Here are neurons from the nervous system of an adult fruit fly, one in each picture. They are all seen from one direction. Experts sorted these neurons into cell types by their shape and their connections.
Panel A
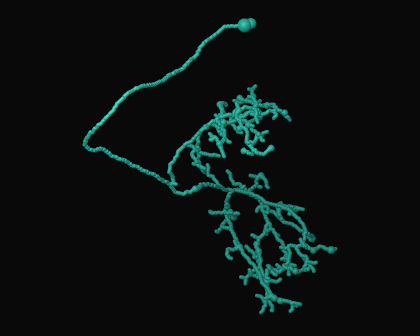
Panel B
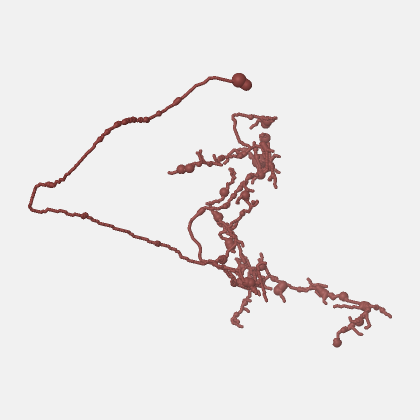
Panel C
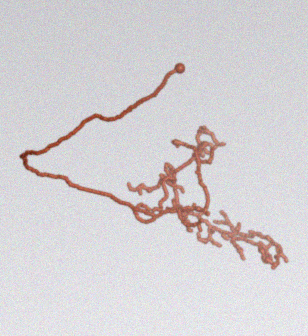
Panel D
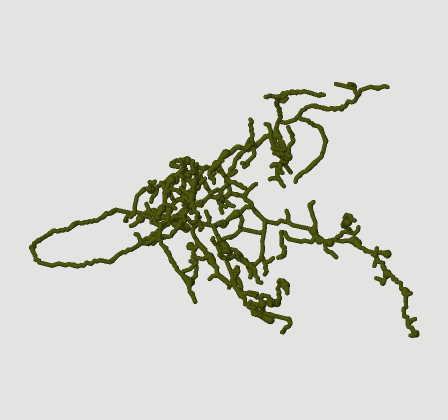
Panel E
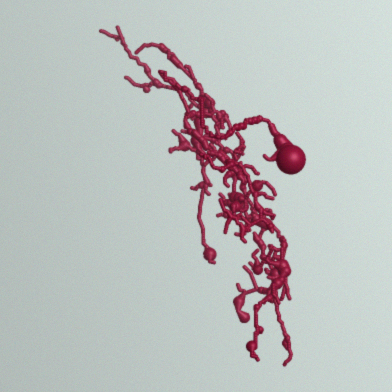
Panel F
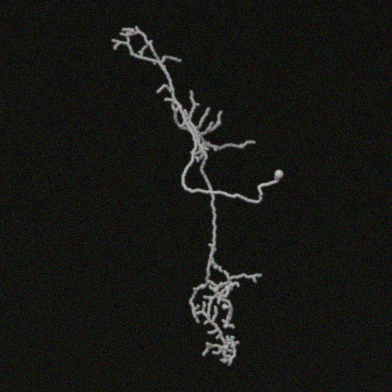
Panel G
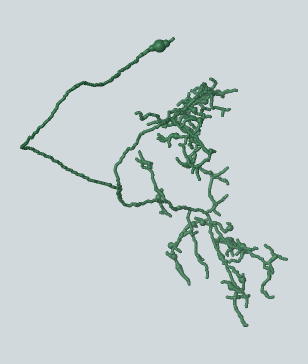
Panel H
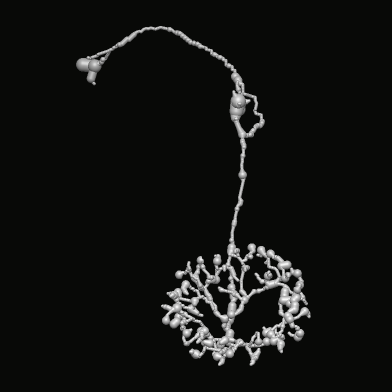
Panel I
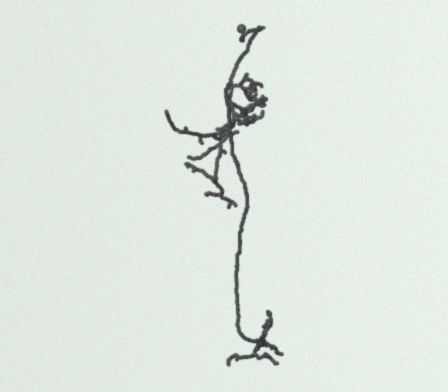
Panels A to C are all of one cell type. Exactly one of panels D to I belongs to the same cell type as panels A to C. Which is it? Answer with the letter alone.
G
